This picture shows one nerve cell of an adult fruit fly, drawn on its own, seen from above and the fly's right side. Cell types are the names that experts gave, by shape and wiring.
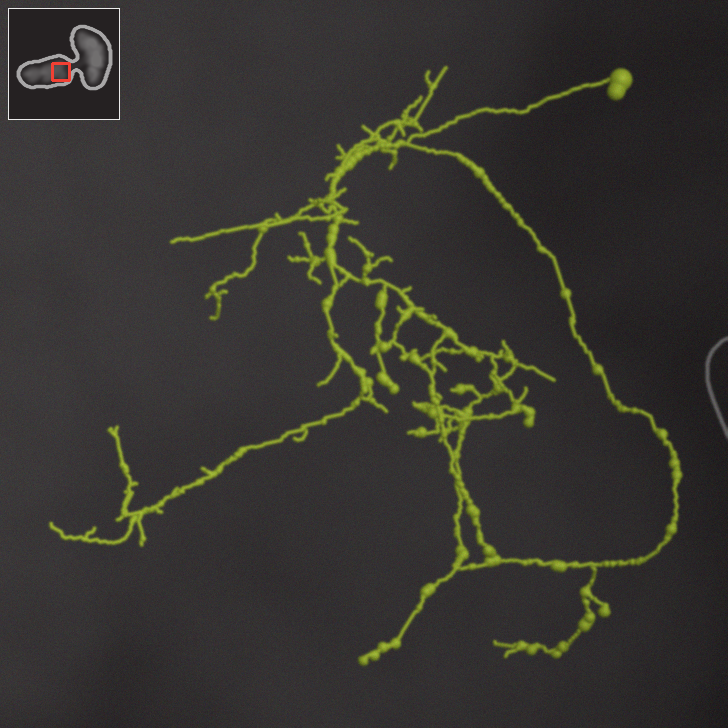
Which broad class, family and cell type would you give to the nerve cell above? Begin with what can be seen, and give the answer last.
It is in the nerve cord and does not reach the brain. The cell body is at the upper right of the picture. The picture shows dozens of branch ends. It is a nerve-cord intrinsic neuron. Its family is hemilineage 01A. The cell type is IN01A069.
